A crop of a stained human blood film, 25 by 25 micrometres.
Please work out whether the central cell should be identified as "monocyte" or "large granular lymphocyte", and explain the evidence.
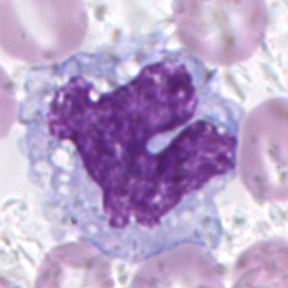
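The cell is a monocyte. Its nucleus is deeply indented by a narrow cleft entering from the right side, and its violet chromatin is loose and lacy, with small pale spaces instead of dense solid clumps.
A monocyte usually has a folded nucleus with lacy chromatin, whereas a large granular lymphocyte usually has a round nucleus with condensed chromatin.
An ample rim of pale grey-blue cytoplasm surrounds the nucleus, and small clear vacuoles are scattered in it, most numerous on the left side of the cell.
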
